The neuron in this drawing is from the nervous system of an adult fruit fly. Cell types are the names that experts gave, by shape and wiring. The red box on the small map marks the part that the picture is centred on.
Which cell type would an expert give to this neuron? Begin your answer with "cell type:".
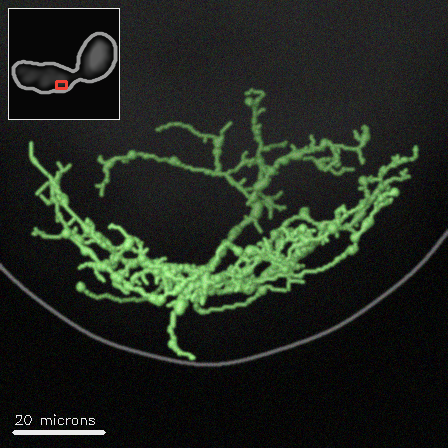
cell type: IN01B021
